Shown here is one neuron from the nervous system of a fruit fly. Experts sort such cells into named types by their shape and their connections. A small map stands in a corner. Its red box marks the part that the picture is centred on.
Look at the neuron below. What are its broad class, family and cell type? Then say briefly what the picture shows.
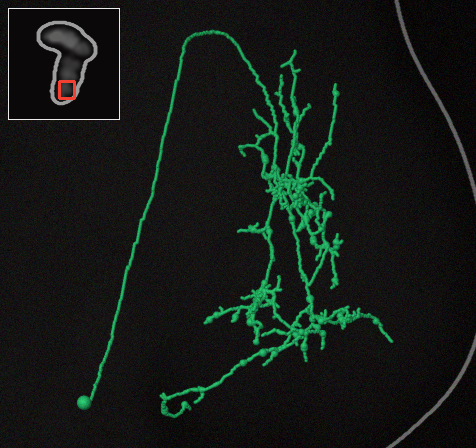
Its broad class is nerve-cord intrinsic neuron. Its family is hemilineage 12B. The cell type is IN12B056. Its cell body lies at the lower left of the picture. Dozens of branch ends can be seen.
